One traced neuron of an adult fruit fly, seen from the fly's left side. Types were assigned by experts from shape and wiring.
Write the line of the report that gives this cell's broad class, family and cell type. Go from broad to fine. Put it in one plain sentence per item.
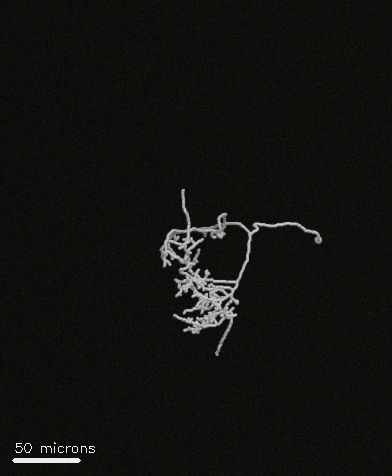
A central-brain intrinsic neuron of hemilineage VLPl&p2_posterior, type CB2491.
